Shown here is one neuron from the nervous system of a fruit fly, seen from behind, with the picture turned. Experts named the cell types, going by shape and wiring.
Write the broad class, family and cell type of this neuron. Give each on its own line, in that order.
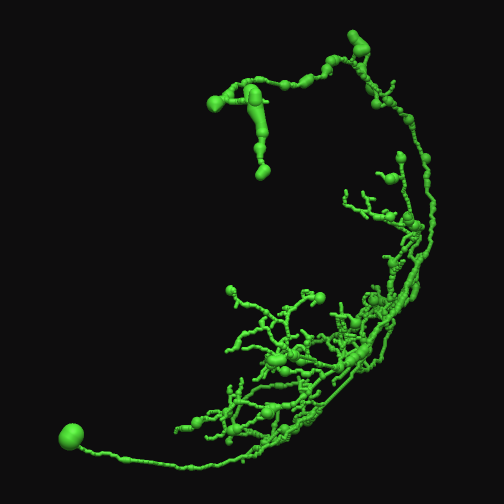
nerve-cord intrinsic neuron
hemilineage 09A
IN09A034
